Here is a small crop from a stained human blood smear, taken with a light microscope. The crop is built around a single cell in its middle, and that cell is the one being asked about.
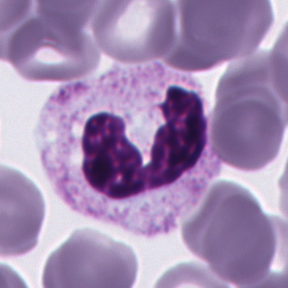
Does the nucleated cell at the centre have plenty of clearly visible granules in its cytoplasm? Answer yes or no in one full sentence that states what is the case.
Yes, granules are visible in large numbers in its cytoplasm.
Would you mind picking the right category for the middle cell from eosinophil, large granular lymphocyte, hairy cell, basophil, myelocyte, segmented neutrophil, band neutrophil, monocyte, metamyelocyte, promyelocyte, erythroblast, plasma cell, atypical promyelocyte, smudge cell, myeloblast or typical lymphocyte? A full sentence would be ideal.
The cell centred in this crop is categorized as a segmented neutrophil.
